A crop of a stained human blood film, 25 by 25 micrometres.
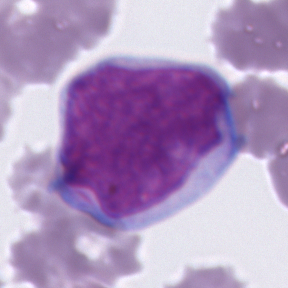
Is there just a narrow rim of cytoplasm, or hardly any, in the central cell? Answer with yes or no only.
Yes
